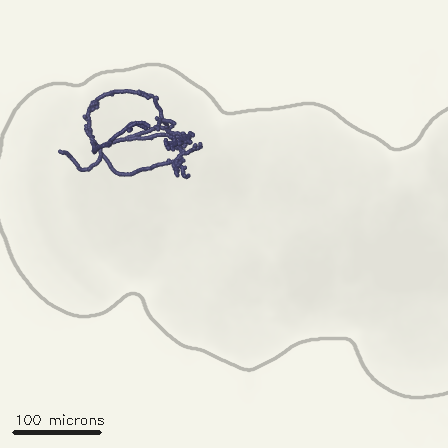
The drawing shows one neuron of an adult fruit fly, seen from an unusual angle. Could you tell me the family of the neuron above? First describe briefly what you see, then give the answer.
The drawing shows no cell body. By the scale bar it is about 160 microns wide in this view. This is a central-brain intrinsic neuron. Its family is hemilineage SLPa&l1_anterior.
